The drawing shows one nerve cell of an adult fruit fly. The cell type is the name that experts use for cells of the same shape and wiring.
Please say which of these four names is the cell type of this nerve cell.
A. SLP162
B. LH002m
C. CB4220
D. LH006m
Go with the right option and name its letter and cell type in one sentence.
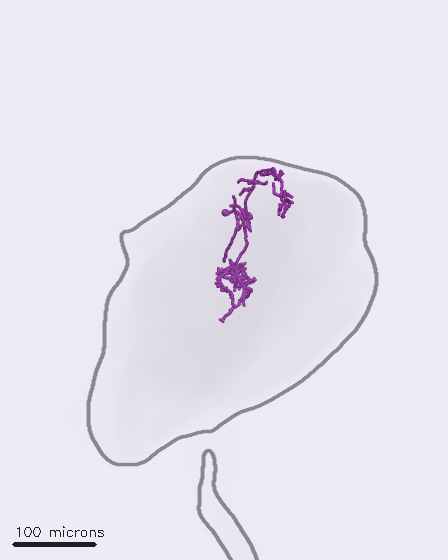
Option D corresponds to LH006m, the nerve cell's cell type.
